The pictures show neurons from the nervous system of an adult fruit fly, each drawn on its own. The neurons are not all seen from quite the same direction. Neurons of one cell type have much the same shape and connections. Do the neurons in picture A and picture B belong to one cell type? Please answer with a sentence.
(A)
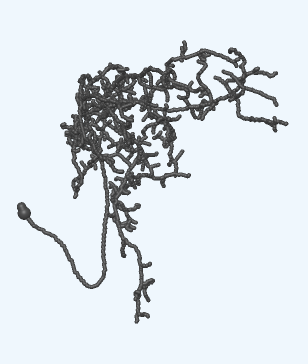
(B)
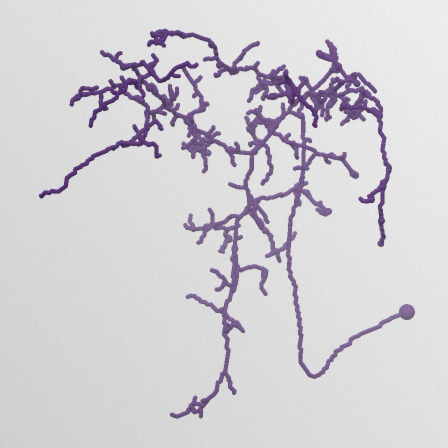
They are of the same cell type.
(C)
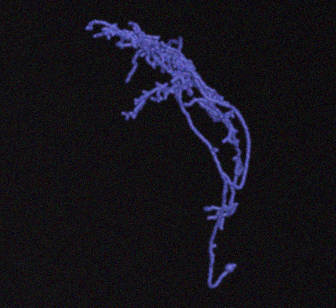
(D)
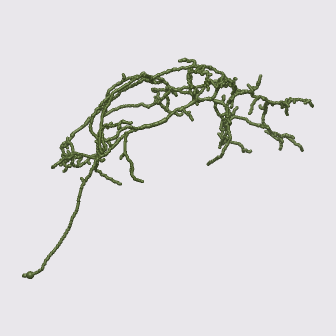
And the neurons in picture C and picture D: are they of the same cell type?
They are of the same cell type.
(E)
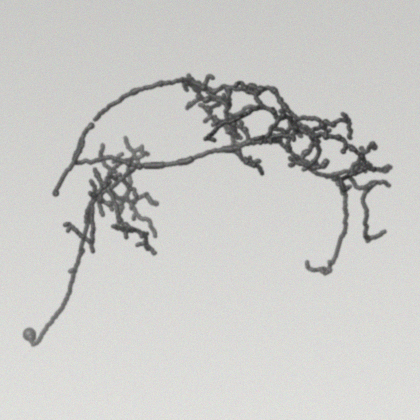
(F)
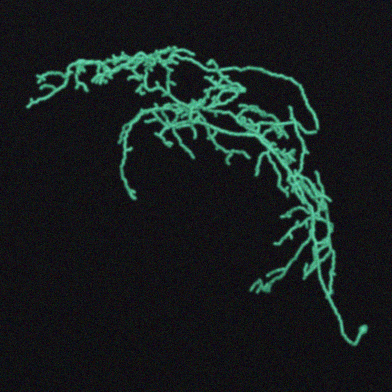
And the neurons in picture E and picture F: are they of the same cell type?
They are of the same cell type.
